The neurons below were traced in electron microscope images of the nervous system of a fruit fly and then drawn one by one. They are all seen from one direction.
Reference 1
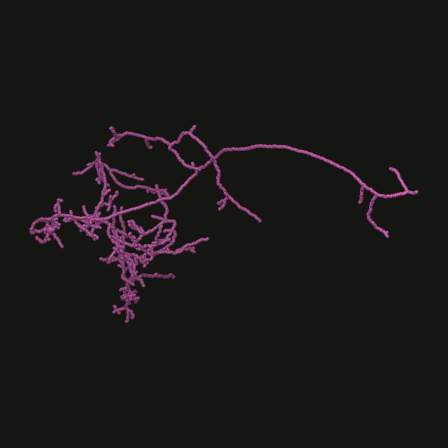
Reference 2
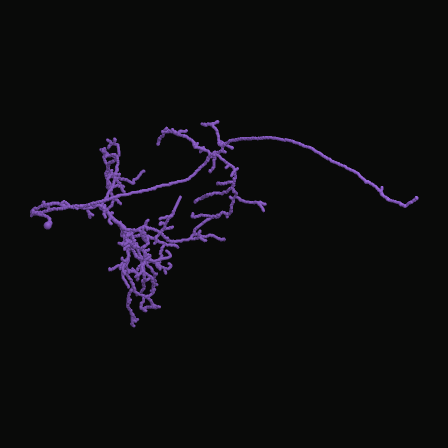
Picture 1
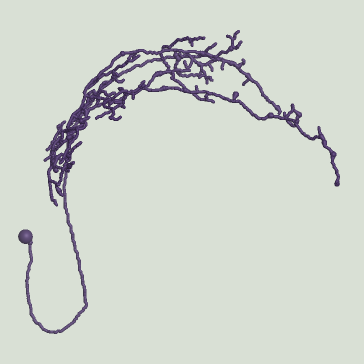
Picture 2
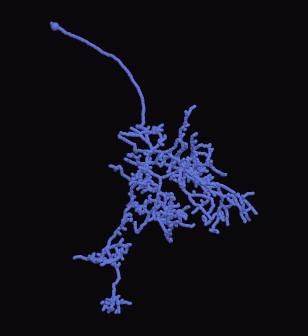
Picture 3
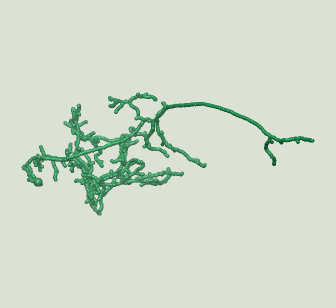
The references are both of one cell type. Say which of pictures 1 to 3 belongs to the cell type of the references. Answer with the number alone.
3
